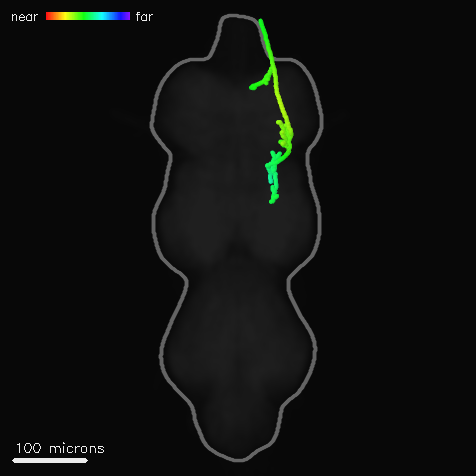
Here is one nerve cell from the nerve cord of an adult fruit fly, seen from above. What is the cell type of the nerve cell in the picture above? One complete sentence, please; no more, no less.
Under the cell type DNge052 falls this nerve cell.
